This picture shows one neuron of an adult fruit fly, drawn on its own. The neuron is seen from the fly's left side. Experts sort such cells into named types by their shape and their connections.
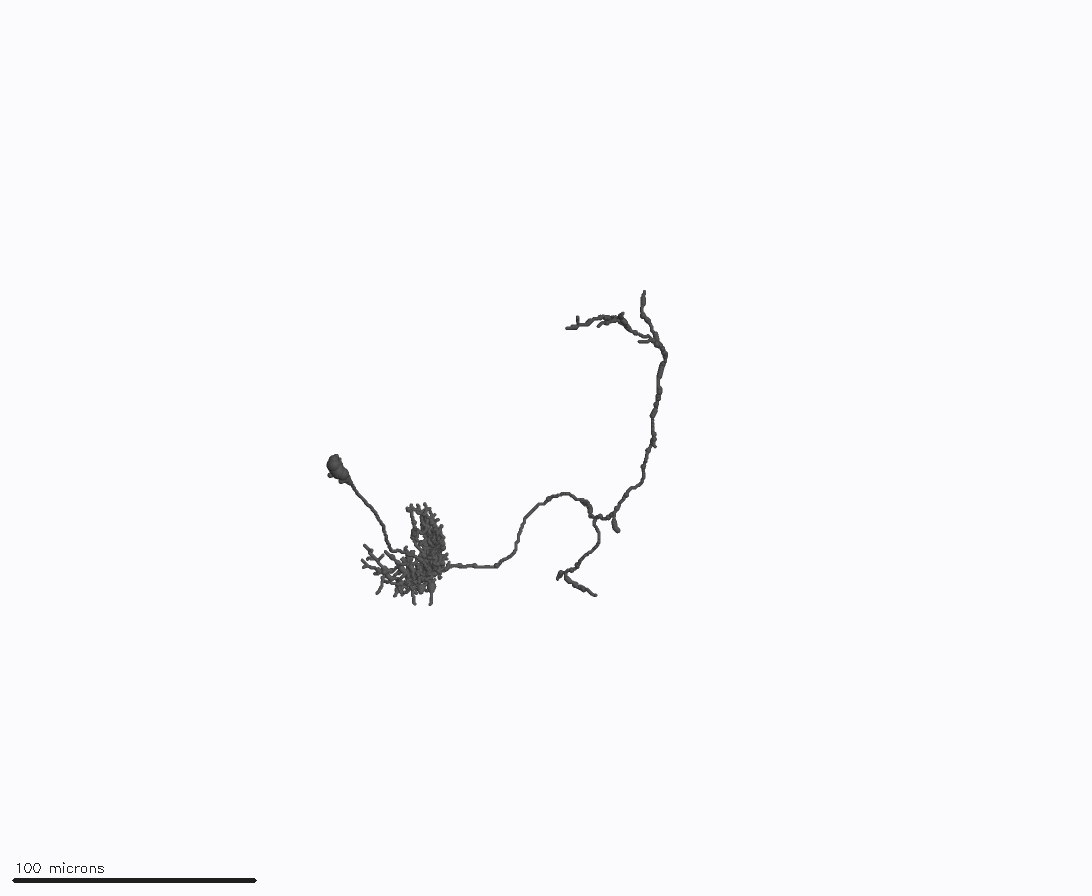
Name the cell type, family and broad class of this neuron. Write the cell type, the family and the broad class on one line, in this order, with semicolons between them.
VP5+VP3_l2PN; hemilineage ALl1_ventral; central-brain intrinsic neuron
